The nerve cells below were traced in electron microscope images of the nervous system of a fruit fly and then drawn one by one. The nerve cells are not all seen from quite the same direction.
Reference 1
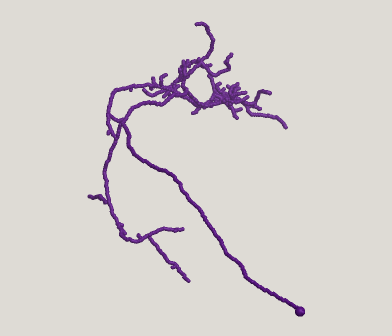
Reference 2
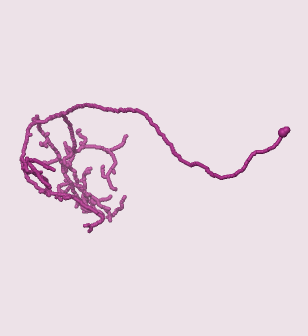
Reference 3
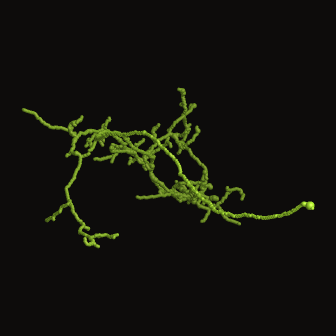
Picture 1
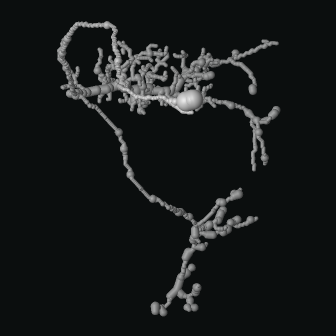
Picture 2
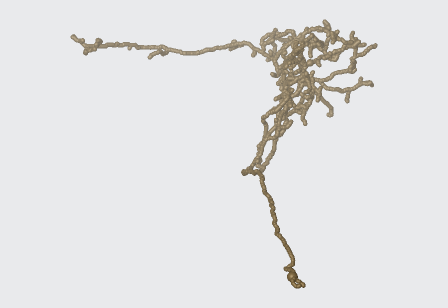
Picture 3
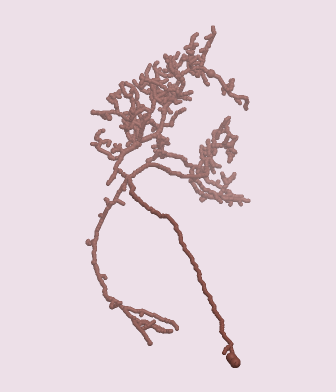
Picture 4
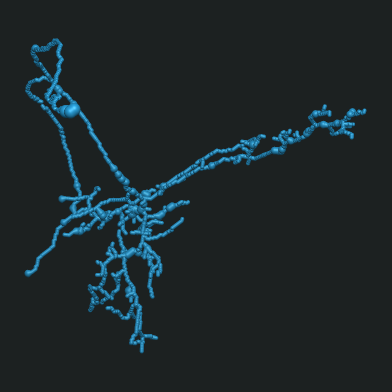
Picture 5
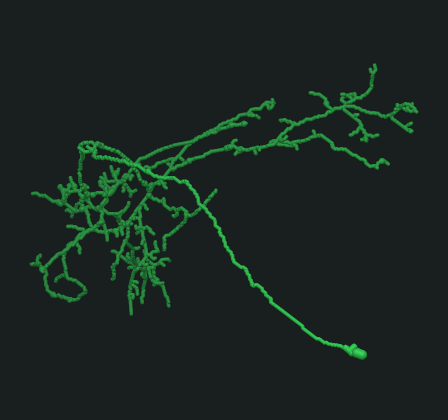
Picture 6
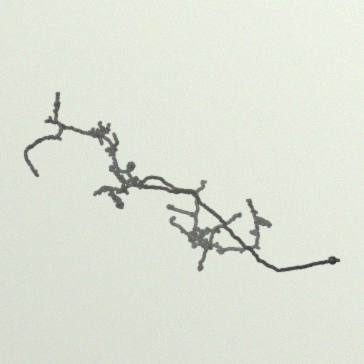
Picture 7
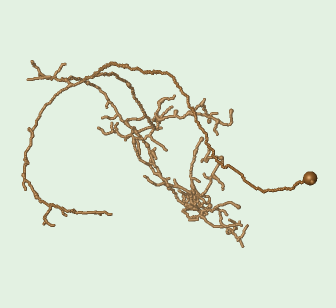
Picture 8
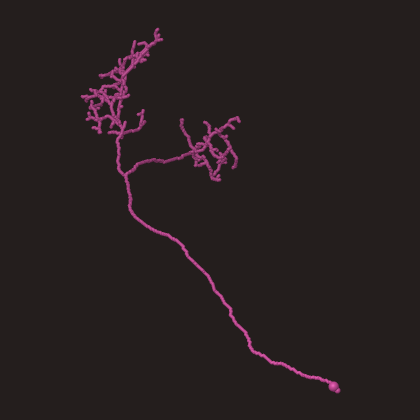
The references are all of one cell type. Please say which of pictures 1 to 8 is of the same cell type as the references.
Picture 7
